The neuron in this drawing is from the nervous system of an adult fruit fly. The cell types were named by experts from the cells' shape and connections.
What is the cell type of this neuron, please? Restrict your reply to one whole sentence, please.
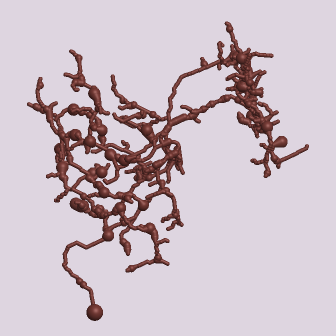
This neuron has been assigned cell type Mi14.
